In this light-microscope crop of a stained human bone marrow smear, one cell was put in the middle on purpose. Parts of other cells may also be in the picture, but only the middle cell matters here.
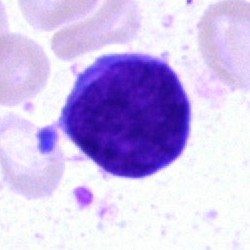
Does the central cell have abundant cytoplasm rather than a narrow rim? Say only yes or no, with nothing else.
No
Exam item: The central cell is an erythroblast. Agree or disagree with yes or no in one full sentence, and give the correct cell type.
No, the cell found centrally in the crop is a blast, not an erythroblast.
